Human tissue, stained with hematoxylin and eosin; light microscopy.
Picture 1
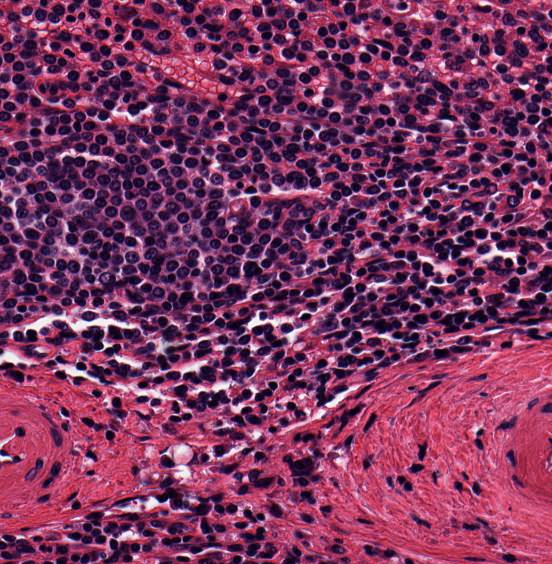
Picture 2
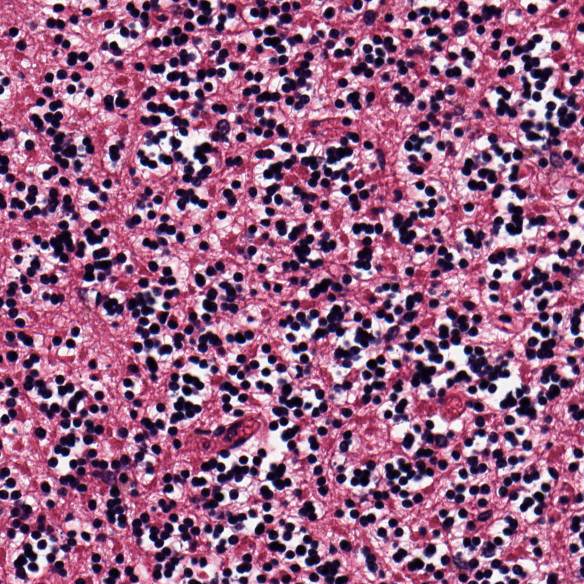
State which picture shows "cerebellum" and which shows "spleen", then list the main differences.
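That first one's spleen, the second's cerebellum. In the spleen, densely packed small round cells make a diffuse sheet over the upper two-thirds, and two thick-walled pink rounded structures sit in the lower left and lower right corners. Inside those, the fibres and spindle-shaped nuclei run in concentric rings. The cerebellum has small, round, dark nuclei with almost no visible cytoplasm, and between the nuclear clusters pink, finely fibrillary material forms an irregular network and small islands. A small vessel with elongated nuclei in its wall crosses the lower left part. Neither field has any epithelium or glands, and the cerebellum shows no tubules either.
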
